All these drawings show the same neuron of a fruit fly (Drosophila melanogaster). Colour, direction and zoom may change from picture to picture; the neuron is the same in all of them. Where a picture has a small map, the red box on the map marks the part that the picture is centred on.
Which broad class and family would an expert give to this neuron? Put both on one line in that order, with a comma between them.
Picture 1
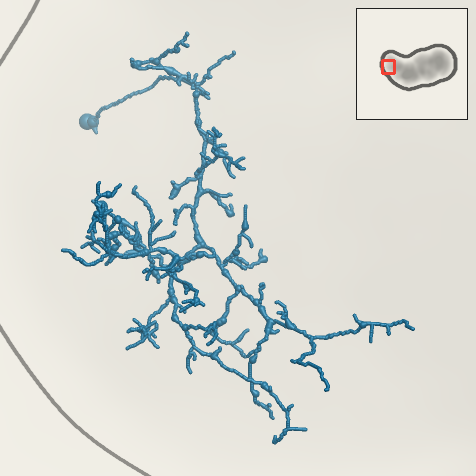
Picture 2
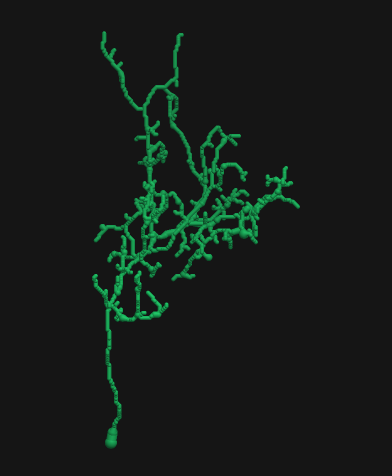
nerve-cord intrinsic neuron, hemilineage 20A.22A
